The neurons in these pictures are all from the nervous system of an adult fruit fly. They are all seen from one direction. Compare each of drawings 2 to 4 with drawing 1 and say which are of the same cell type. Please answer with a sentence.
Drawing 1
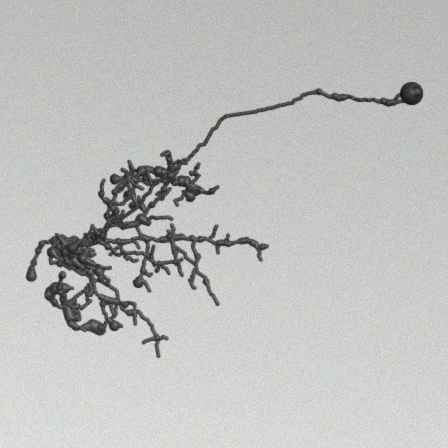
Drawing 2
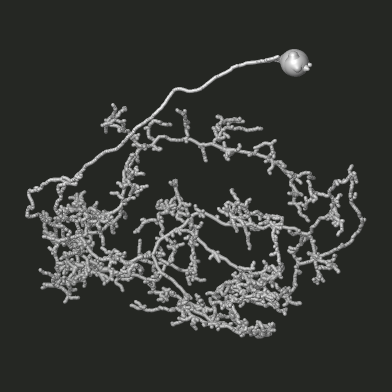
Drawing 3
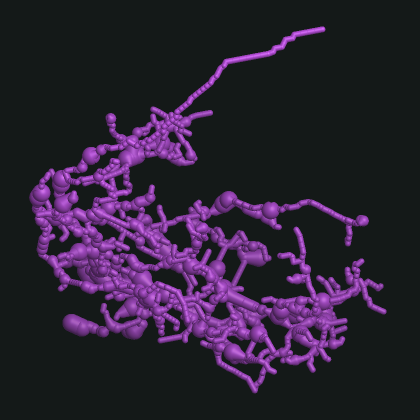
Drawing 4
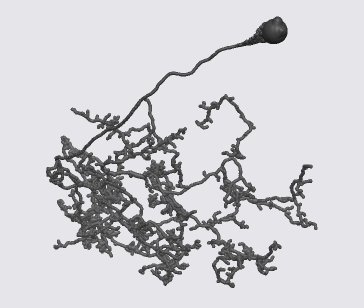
None of them is of the same cell type.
